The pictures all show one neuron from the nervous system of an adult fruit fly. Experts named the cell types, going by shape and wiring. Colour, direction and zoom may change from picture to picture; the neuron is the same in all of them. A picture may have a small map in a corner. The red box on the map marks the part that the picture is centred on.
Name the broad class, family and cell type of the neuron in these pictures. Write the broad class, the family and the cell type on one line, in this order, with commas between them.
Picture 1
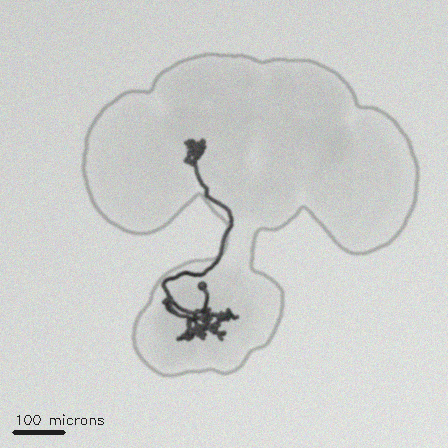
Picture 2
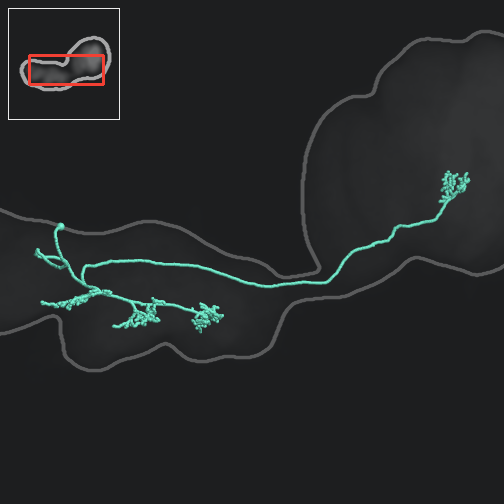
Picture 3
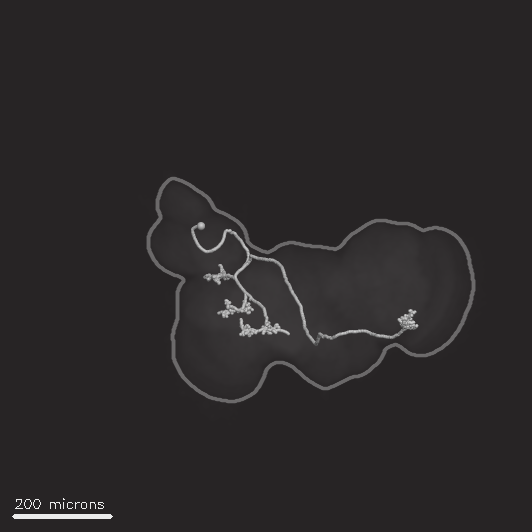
ascending neuron, hemilineage 19B, AN19B036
